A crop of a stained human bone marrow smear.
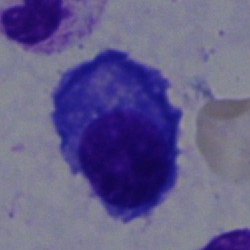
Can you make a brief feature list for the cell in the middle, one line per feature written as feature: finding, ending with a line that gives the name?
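Outline: irregular, a ragged margin rather than a smooth edge
Edge: studded with small bleb-like projections, clearest along the right side
Chromatin: dark purple and dense, faintly coarse and clumped
Cytoplasm: abundant, staining deep blue
Cell type: plasma cell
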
